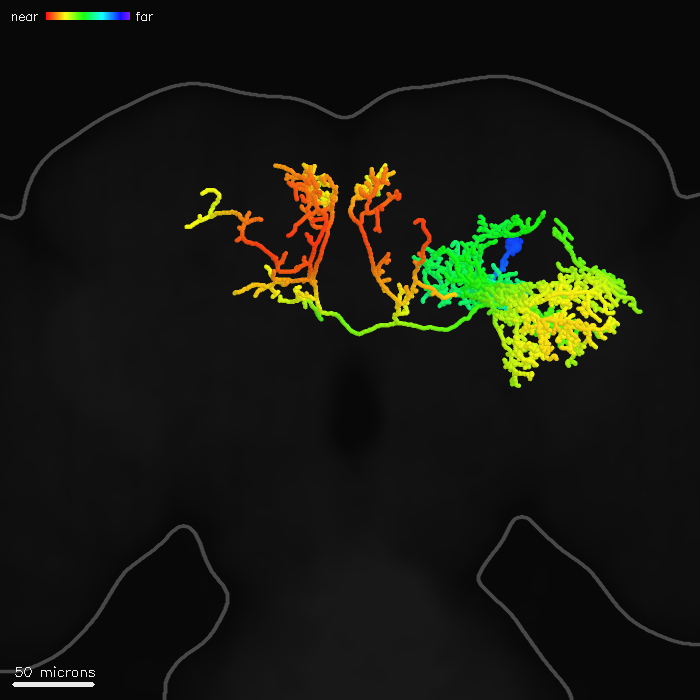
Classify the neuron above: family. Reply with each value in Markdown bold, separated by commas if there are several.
**hemilineage SMPpv2_ventral**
